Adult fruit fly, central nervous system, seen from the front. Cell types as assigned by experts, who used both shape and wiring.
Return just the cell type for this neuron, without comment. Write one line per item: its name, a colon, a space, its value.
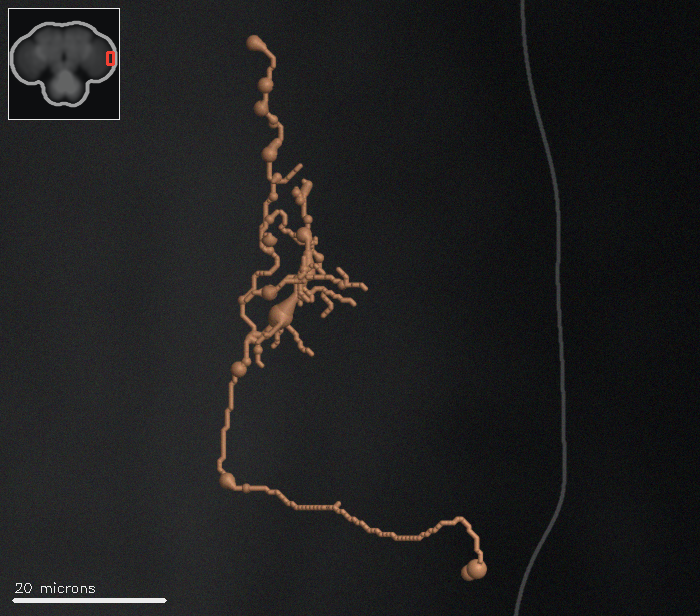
cell type: Cm1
